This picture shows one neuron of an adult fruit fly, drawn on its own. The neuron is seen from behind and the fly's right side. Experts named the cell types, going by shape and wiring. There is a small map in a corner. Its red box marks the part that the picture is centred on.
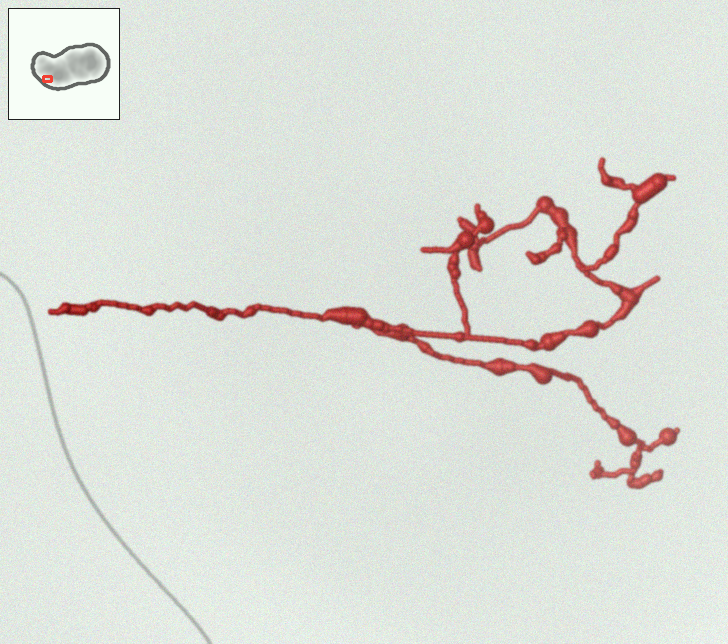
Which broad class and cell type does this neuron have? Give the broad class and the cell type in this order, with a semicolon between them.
sensory neuron entering the nerve cord; SNxx33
